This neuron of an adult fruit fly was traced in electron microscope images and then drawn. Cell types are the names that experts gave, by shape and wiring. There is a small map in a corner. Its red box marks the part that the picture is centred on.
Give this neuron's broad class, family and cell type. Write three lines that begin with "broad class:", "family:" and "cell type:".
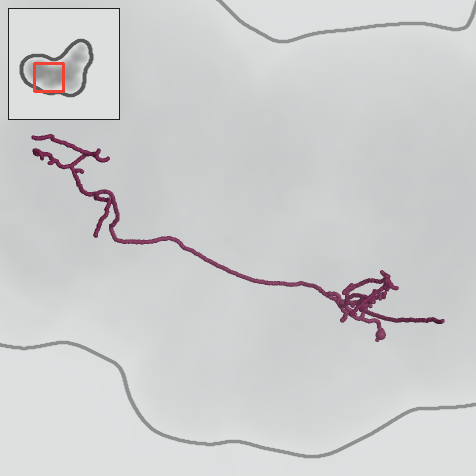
broad class: central-brain intrinsic neuron
family: hemilineage LB19
cell type: GNG496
